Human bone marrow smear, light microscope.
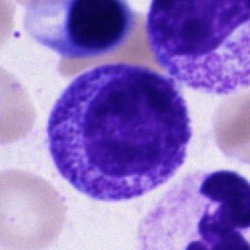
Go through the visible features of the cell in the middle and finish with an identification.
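Round, smooth cell outline. Nucleus positioned off-centre, toward the upper right. Cytoplasm crowded with numerous purple granules, without clear vacuoles. Name: myelocyte.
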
